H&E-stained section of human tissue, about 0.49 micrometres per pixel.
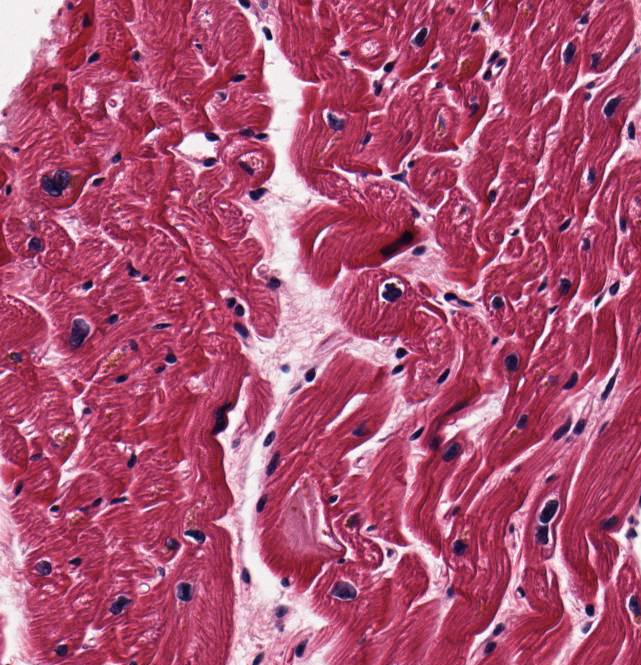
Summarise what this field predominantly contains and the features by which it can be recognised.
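You're looking at myocardium here. Notice the muscle nuclei lying centrally within the fibres; cardiac muscle cells usually carry one or two central nuclei, so that fits. Now follow the pale band of loose connective tissue running roughly top to bottom through the middle, between two masses of muscle fibres. Next to some nuclei you can see fine golden-brown granules in the cytoplasm, and small dark elongated interstitial cell nuclei sit in the narrow spaces between fibres.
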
